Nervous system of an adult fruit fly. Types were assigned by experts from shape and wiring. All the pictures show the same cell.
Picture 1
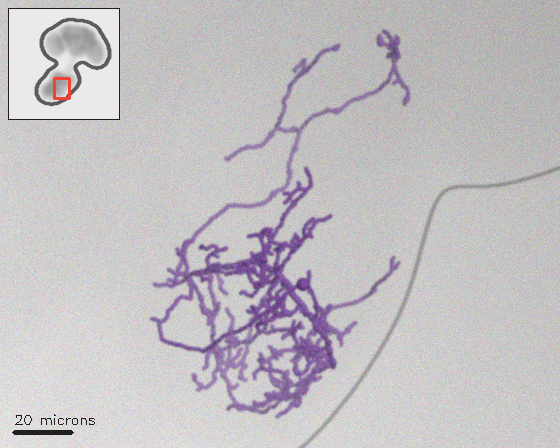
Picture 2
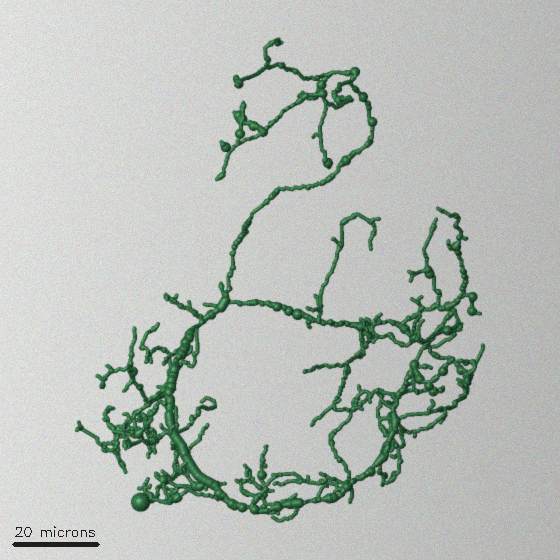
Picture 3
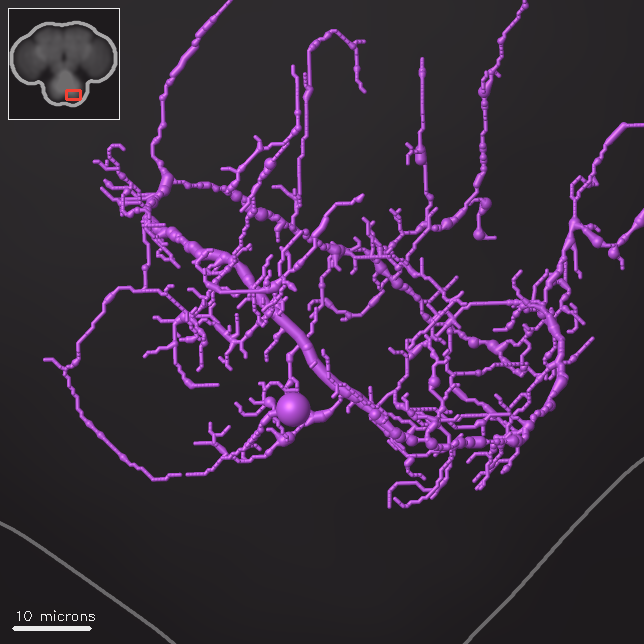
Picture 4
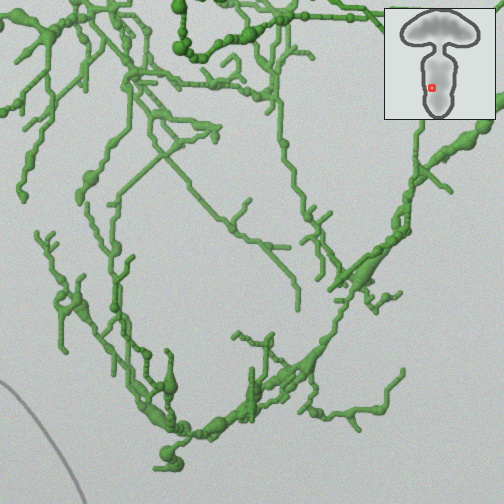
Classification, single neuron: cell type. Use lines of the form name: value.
cell type: IN04B084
